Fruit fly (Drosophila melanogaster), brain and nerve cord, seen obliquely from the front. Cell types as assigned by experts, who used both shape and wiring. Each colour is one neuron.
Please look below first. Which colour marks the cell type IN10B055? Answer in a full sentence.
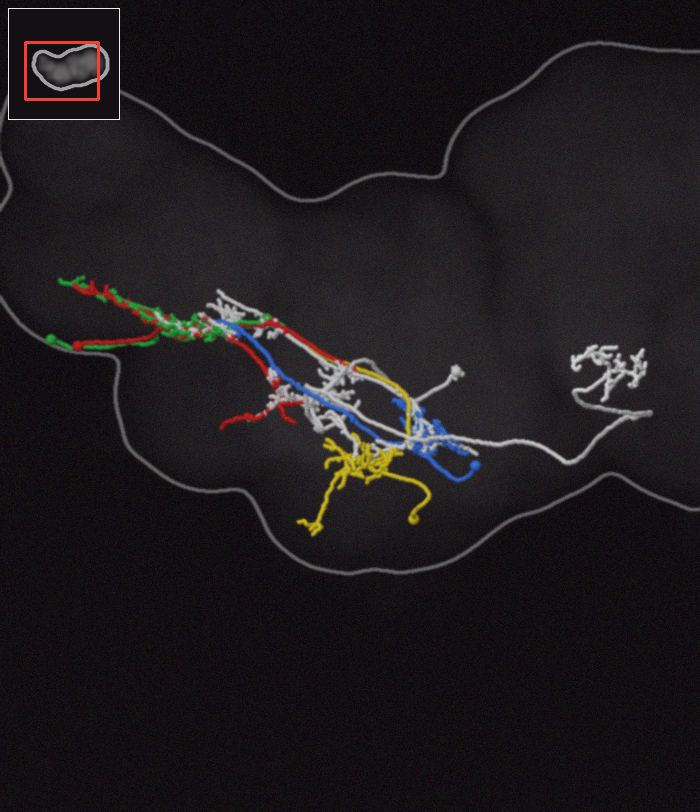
The colour is yellow.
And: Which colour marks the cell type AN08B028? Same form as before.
The colour is white.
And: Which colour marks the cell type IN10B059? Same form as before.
The colour is green.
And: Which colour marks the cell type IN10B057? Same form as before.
The colour is red.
